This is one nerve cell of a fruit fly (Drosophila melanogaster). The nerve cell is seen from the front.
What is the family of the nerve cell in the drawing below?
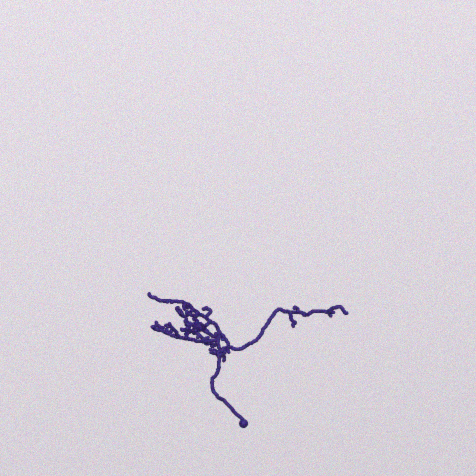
hemilineage LB3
